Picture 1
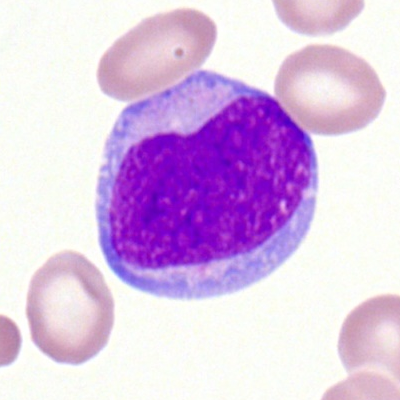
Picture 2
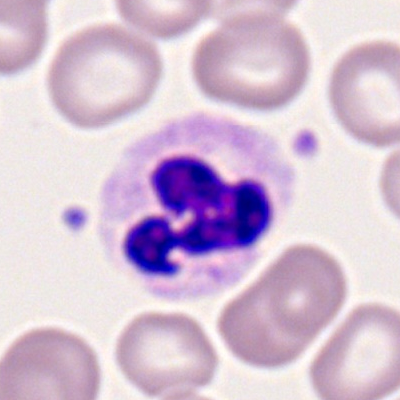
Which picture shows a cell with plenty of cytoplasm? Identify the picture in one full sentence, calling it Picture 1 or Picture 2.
In picture 2, a wide area of cytoplasm encircles the nucleus.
